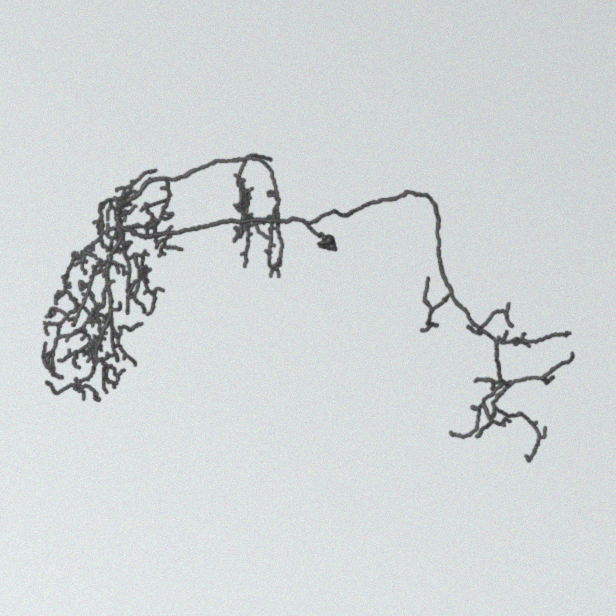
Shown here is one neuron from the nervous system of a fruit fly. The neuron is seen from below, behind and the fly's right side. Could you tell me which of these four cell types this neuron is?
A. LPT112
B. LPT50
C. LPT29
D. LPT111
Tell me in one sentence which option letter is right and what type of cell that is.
The cell type is LPT29 for the neuron, matching option C.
